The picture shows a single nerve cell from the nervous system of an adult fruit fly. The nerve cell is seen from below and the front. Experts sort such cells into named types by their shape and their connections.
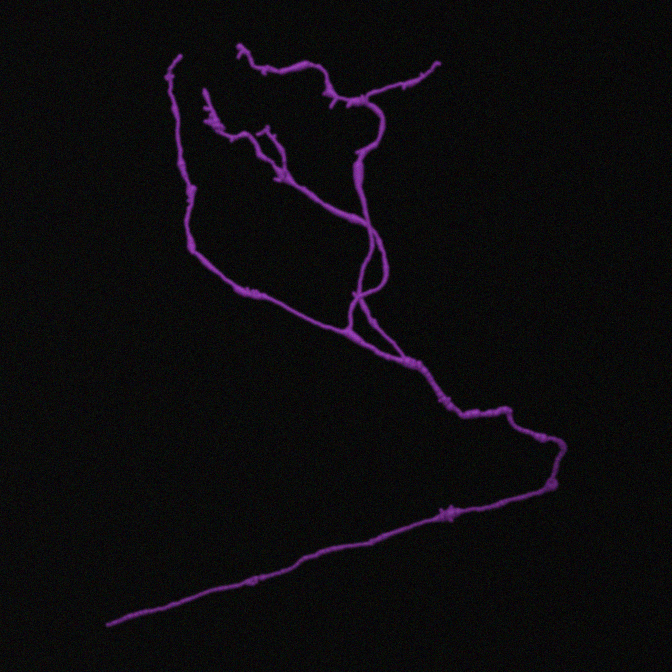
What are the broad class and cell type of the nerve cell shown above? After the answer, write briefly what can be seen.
It is a sensory neuron entering the nerve cord. It is of cell type SNxx04. No cell body is drawn. As drawn here it is taller than it is wide.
